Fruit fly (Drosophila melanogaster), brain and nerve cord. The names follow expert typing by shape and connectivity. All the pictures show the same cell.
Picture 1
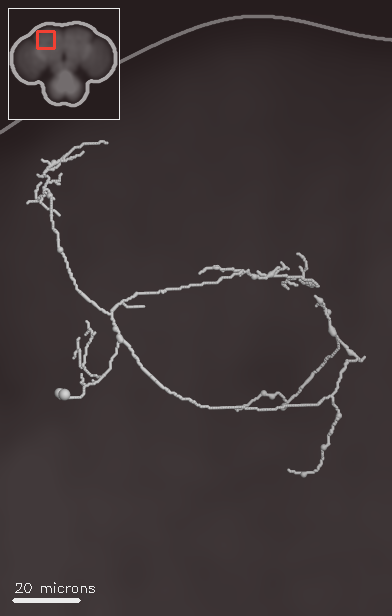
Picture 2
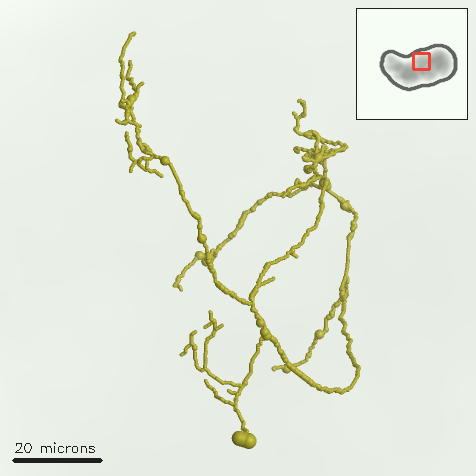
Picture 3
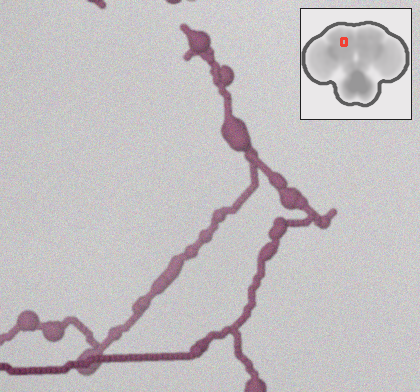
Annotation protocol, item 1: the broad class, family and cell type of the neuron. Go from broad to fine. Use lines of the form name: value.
broad class: central-brain intrinsic neuron
family: hemilineage SLPa&l1_anterior
cell type: CL091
